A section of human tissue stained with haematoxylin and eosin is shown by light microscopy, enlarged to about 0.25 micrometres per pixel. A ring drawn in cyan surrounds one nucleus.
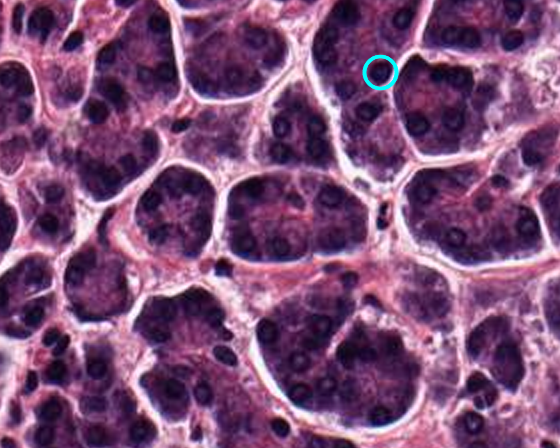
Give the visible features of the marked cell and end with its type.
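The nucleus is round and dark, about the same size as the nuclei of neighbouring cells. The cell lies among similar cells in a rounded cluster outlined by thin, pale pink bands. It sits near the edge of that cluster, close to the pale band that separates it from the cluster to its right. It is a pancreatic acinar cell.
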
